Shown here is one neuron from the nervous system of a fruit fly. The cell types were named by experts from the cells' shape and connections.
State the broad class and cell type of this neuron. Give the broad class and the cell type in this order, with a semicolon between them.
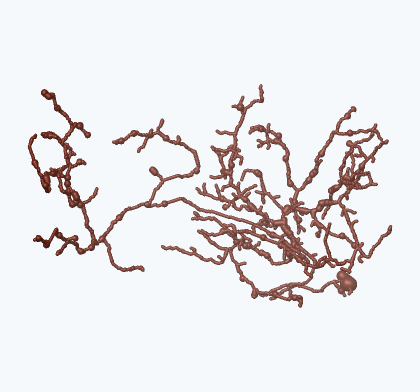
central-brain intrinsic neuron; GNG293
